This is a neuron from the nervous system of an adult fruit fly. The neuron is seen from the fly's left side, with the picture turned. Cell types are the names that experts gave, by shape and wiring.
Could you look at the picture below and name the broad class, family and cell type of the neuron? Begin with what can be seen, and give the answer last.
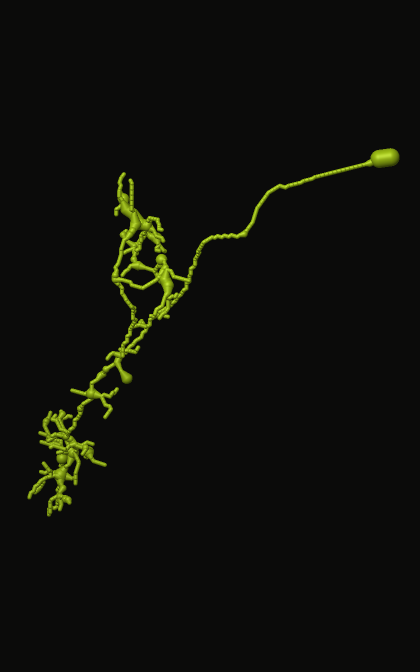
The cell body is at the upper right of the picture. Dozens of branch ends can be seen. Its broad class is optic-lobe intrinsic neuron. The family is Mi. The cell type is Mi2.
